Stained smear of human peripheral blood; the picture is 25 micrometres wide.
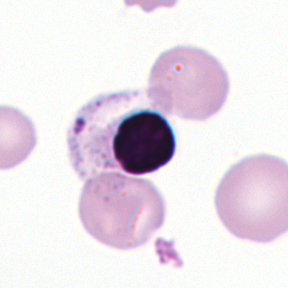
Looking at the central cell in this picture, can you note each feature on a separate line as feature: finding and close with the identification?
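Nucleus: round and about 5 micrometres across; notice how it sits off-centre, right at the cell's right edge.
Cytoplasm: a pale greyish lilac, and you will find most of it lying to the left of the nucleus.
Specks: look closely and you will see small dark purple ones scattered through the cytoplasm.
Name: this one is a normoblast.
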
